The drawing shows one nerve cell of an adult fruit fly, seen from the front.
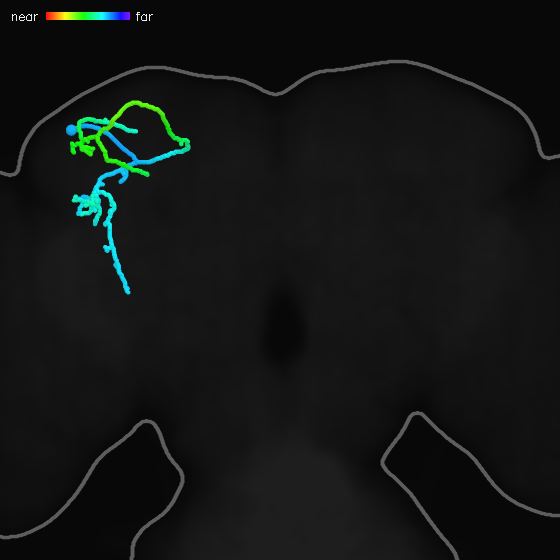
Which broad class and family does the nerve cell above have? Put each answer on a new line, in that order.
central-brain intrinsic neuron
hemilineage DL1_dorsal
